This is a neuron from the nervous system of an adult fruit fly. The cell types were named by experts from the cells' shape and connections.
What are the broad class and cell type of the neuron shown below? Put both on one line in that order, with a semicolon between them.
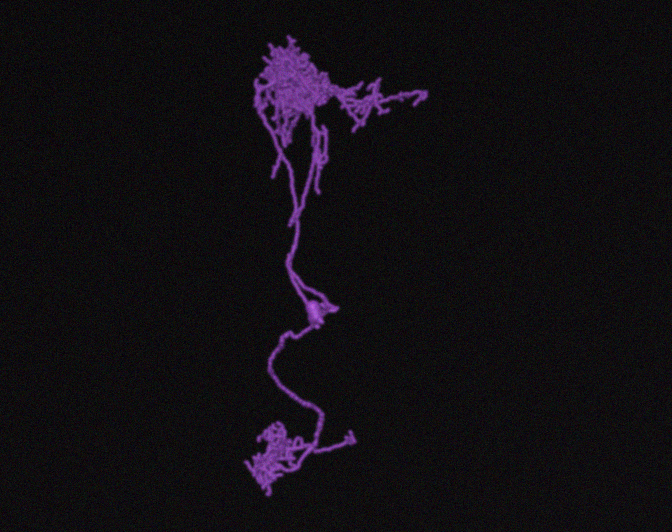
central-brain intrinsic neuron; PS321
